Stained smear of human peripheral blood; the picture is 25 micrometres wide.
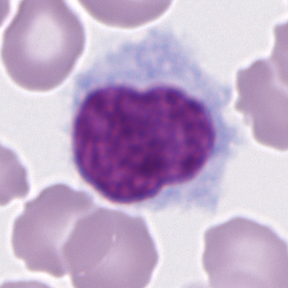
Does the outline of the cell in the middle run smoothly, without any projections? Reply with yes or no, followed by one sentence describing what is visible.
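No. The outer edge of the cytoplasm is ragged, with fine wispy projections rather than a smooth line.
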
